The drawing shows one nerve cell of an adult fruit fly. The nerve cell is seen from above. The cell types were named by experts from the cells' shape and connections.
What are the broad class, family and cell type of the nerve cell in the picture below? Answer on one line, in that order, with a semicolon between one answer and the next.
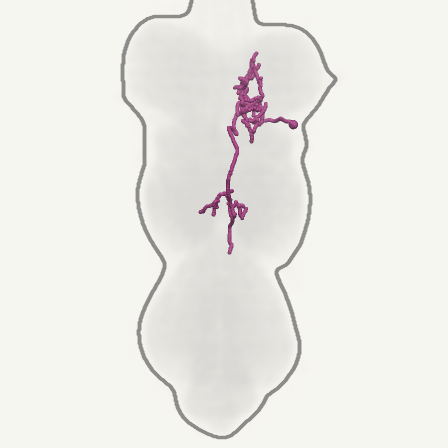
nerve-cord intrinsic neuron; hemilineage 11A; IN11A036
